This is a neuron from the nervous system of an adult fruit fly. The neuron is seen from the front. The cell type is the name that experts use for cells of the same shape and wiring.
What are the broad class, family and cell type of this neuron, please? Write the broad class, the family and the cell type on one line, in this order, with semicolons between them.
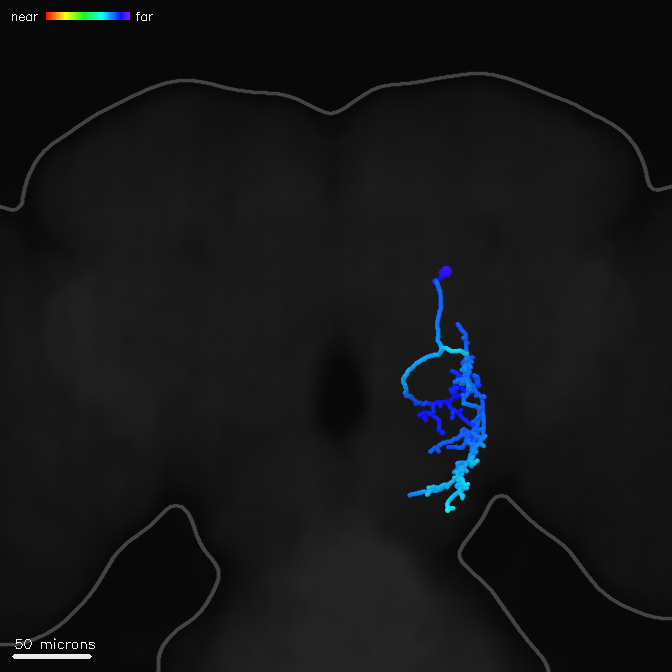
central-brain intrinsic neuron; hemilineage PSp1; PS194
